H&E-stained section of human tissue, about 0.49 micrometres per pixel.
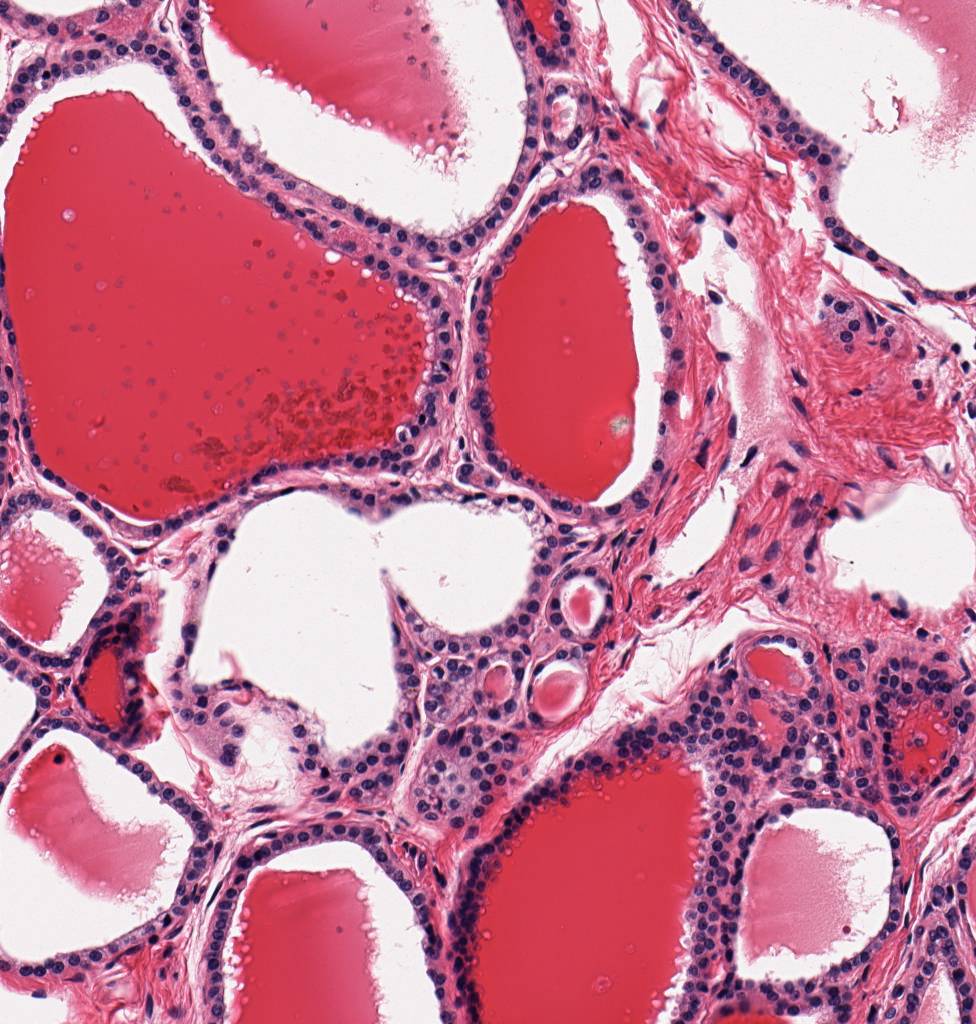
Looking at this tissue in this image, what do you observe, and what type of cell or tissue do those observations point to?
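Look across the field and you'll find closely packed follicles of widely varying size, the largest at the upper left. Each is lined by one layer of flattened to low cuboidal cells, whose small, round, dark nuclei sit evenly spaced without overlapping. This is thyroid.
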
